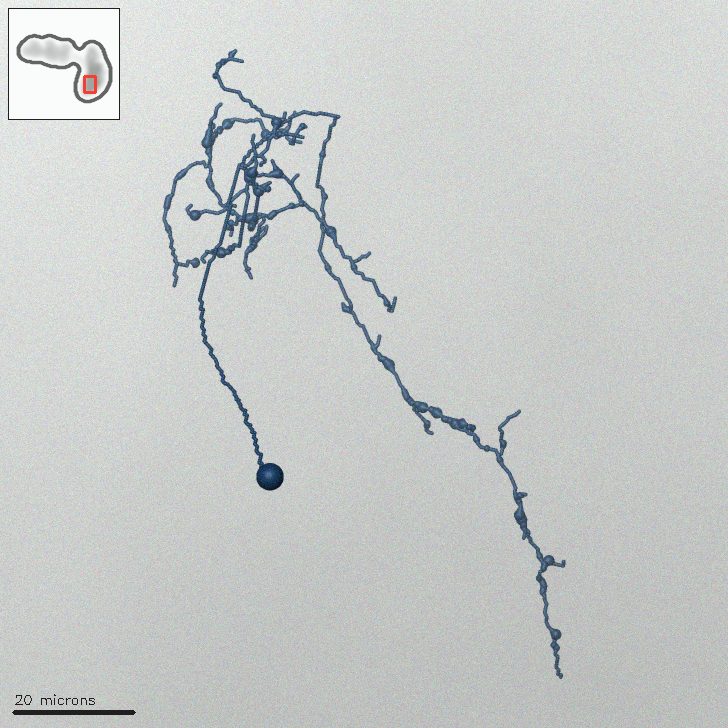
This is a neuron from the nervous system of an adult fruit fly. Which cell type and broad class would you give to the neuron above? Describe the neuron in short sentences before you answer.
It lies in the brain. From top to bottom in the picture it spans about 110 microns. Dozens of branch ends can be seen. It is of cell type CB1374. Its broad class is central-brain intrinsic neuron.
